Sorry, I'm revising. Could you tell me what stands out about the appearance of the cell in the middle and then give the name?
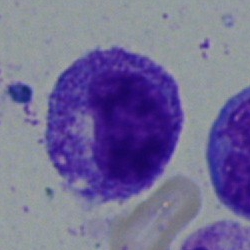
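Start with the nucleus: it sits off-centre toward the right and stains deep purple throughout. The cytoplasm makes a broad rim, mostly on the left. Just beside the left edge of the nucleus, you'll find a paler, less granular area. We call this cell a myelocyte.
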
